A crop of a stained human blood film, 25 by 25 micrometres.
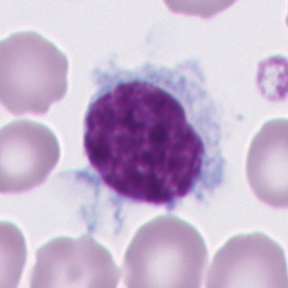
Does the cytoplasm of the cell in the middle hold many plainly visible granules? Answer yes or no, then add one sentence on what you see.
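No. The cytoplasm shows no granules.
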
